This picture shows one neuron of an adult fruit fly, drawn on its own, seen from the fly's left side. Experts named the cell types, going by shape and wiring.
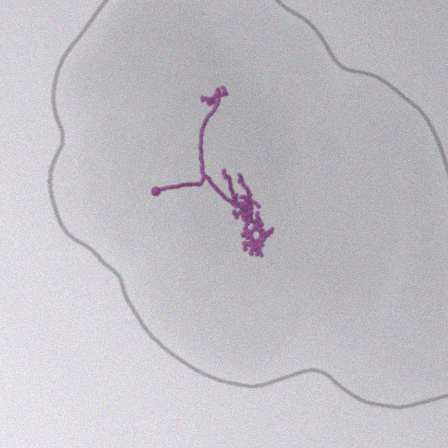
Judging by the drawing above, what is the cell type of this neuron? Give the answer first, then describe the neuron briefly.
The cell type is LC27. Its broad class is visual projection neuron. In this view it is taller than it is wide.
